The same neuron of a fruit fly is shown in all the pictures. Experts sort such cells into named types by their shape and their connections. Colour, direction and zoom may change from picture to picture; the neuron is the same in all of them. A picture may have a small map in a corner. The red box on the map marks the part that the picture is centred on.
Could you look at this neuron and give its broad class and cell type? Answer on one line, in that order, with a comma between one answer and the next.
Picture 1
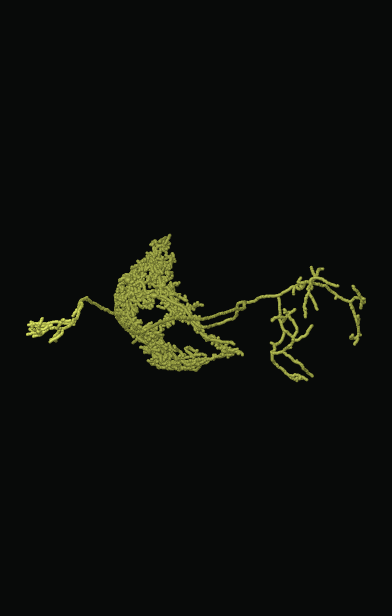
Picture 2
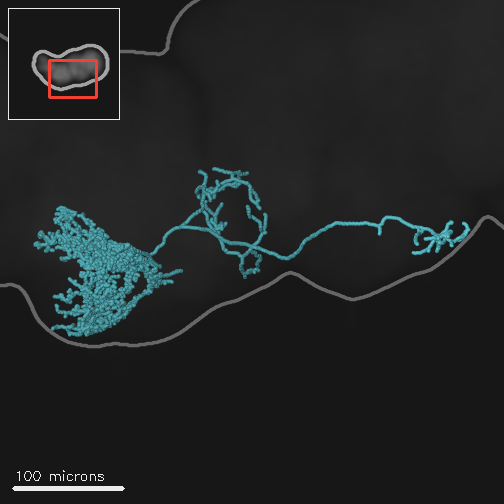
ascending neuron, ANXXX006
